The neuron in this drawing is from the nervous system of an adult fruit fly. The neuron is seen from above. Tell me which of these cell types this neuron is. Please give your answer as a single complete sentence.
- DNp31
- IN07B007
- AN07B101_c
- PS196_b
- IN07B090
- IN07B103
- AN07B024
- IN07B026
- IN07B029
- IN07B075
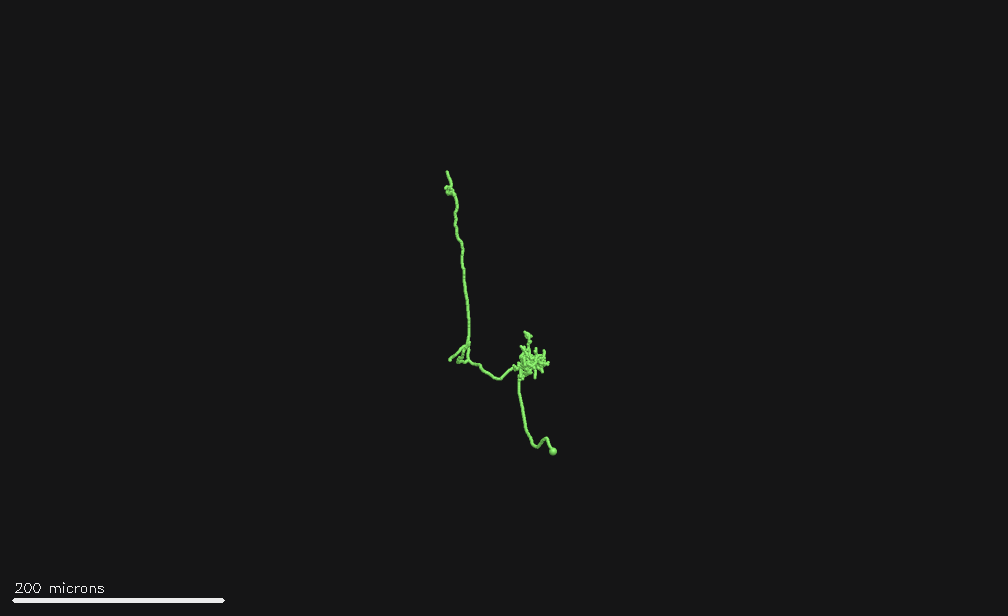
It is IN07B090 that this neuron is, by cell type.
